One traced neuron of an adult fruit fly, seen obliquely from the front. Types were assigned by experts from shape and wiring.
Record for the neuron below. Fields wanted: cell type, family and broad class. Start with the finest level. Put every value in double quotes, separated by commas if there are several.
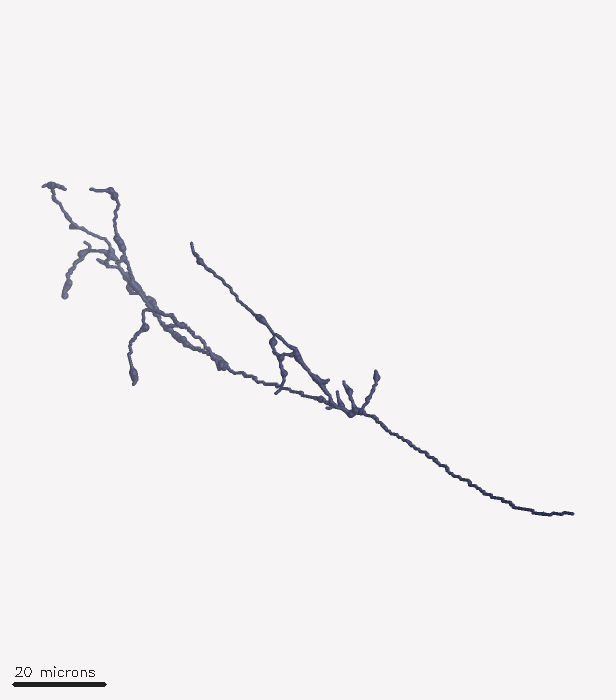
"DNp23", "hemilineage SMPpv2_dorsal", "descending neuron"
